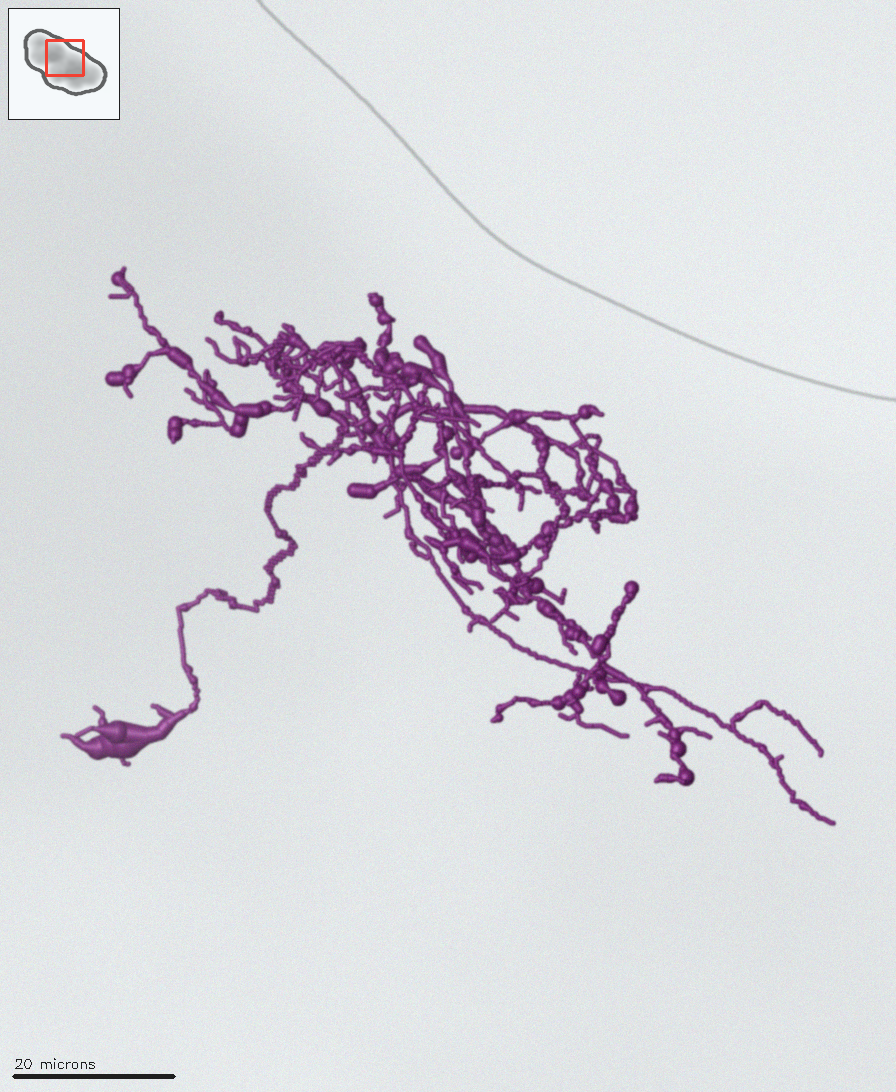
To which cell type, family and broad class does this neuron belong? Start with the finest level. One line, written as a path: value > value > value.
IN16B066 > hemilineage 16B > nerve-cord intrinsic neuron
